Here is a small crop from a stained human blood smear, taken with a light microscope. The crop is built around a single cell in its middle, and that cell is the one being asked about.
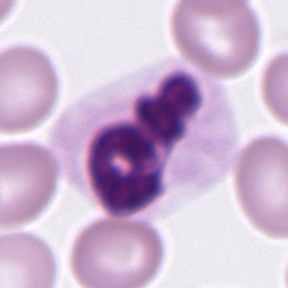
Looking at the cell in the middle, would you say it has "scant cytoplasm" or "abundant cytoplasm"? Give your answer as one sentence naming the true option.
In this cell, the cytoplasm is plentiful.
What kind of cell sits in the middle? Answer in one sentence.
In the middle of this smear crop, the cell is a segmented neutrophil.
